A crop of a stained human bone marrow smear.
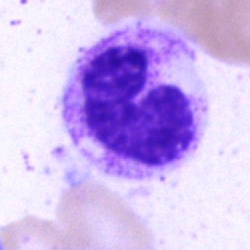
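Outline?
Smooth and roughly round.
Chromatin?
Dark purple and coarsely clumped.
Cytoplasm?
A moderate rim of pale pinkish-lilac around the nucleus, with fine purple granules scattered through it.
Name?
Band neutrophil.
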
